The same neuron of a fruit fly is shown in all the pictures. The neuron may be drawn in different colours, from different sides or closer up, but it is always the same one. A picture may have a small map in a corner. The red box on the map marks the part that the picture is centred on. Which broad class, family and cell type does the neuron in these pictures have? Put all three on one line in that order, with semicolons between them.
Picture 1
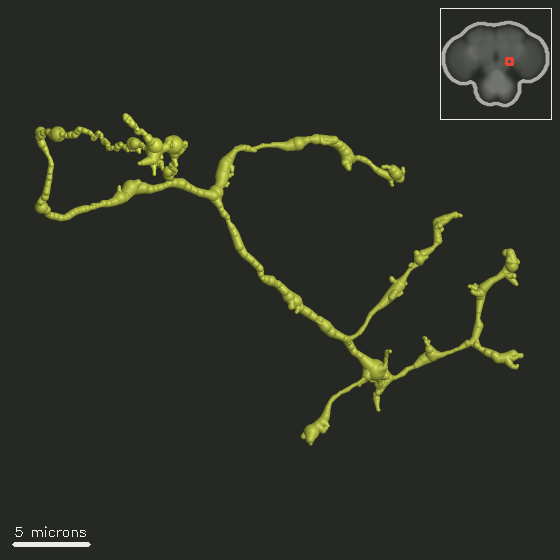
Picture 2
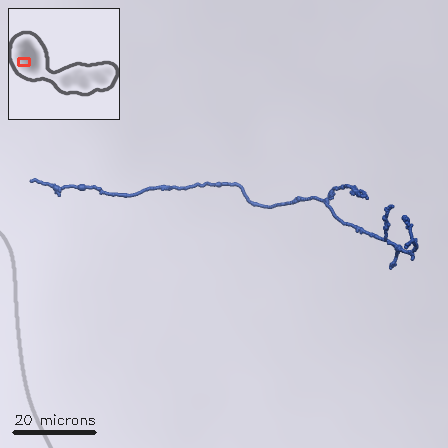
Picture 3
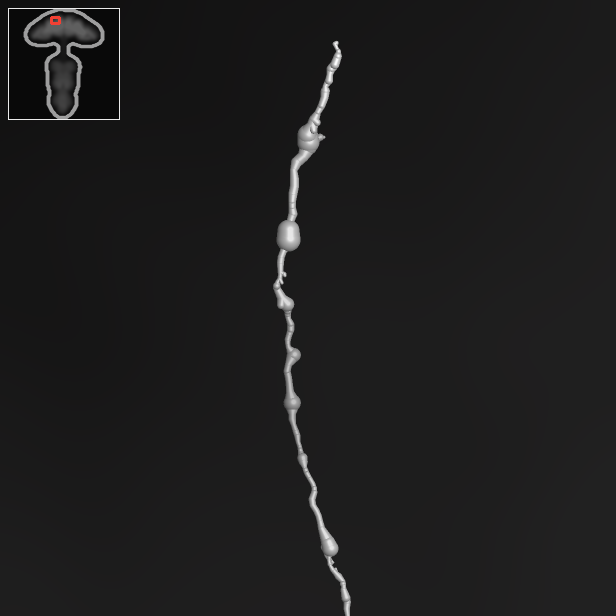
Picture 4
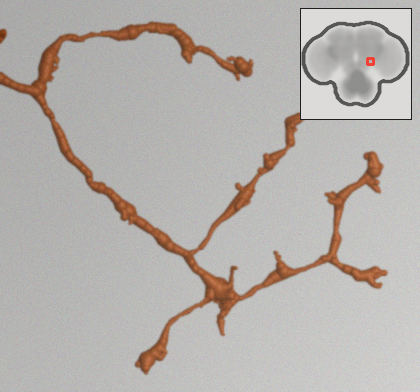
sensory neuron entering the brain; class mechanosensory; JO-CA1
